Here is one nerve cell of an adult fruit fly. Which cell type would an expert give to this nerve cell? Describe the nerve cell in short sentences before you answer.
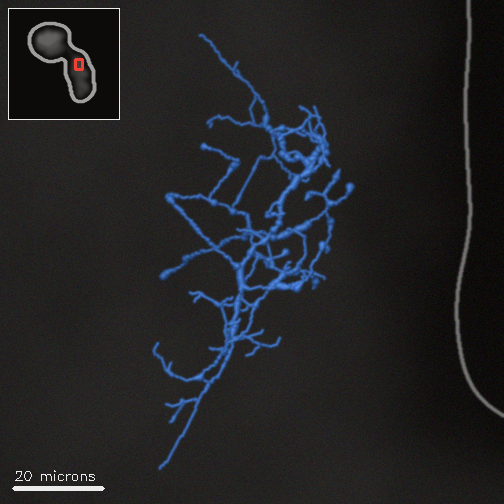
No cell body is drawn. By the scale bar it is about 100 microns tall in this view. Dozens of branch ends can be seen. This is a nerve-cord intrinsic neuron. Its cell type is IN20A.22A076.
